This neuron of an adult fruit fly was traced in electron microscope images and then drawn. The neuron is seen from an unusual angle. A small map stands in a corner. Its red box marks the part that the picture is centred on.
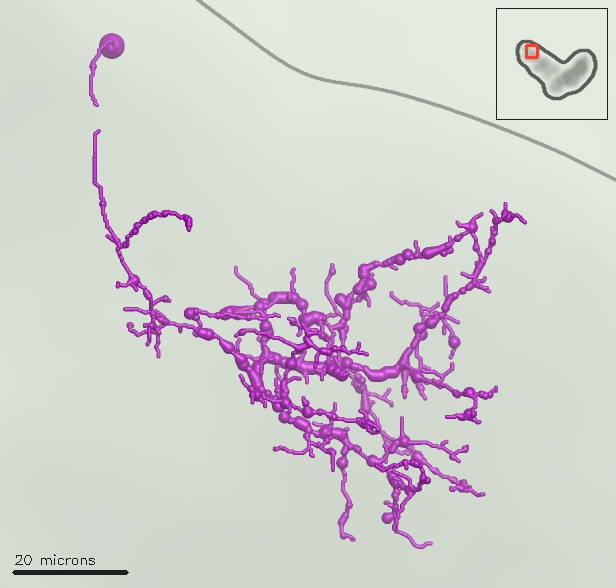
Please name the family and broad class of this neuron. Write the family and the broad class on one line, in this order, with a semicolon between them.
hemilineage 20A.22A; nerve-cord intrinsic neuron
